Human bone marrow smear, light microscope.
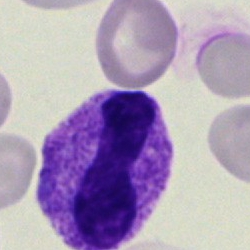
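Band neutrophil, the central cell of a stained human bone marrow smear. Its outline looks irregular, with somewhat angular corners. The nucleus is an elongated band running lengthwise from top to bottom, narrowing near its middle. Chromatin appears dark and densely clumped.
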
